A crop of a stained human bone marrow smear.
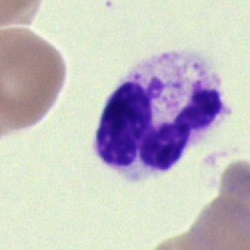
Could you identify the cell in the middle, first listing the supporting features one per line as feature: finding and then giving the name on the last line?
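Nucleus: split into three lobes, joined to one another
Largest lobe: on the left side of the cell
Chromatin: dark purple, dense
Cytoplasm: mostly above the nucleus, in the upper part of the cell
Name: segmented neutrophil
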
